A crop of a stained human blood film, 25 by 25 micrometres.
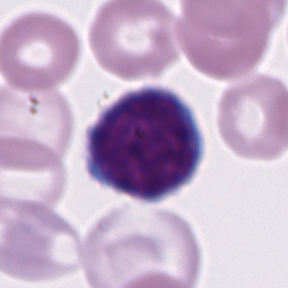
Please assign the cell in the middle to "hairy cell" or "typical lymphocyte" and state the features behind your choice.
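Typical lymphocyte, not hairy cell.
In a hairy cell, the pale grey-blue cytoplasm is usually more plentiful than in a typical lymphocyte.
Here the round nucleus, about 9 micrometres across, takes up nearly the whole width of a cell about 10 micrometres across, and the pale blue cytoplasm shows most clearly at the lower left edge. The chromatin is dense and stains dark purple, with darker clumps separated by slightly paler patches.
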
